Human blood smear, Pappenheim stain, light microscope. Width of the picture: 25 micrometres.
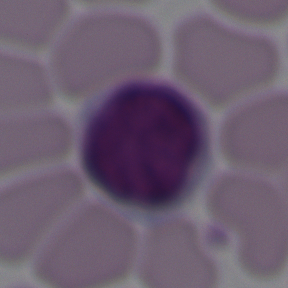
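Typical lymphocyte, the central cell in a stained peripheral blood smear. Going through it in order, the edge is smooth without projections, the nucleus stains a deep, dark purple, and only a very thin, pale bluish rim of cytoplasm shows around it.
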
